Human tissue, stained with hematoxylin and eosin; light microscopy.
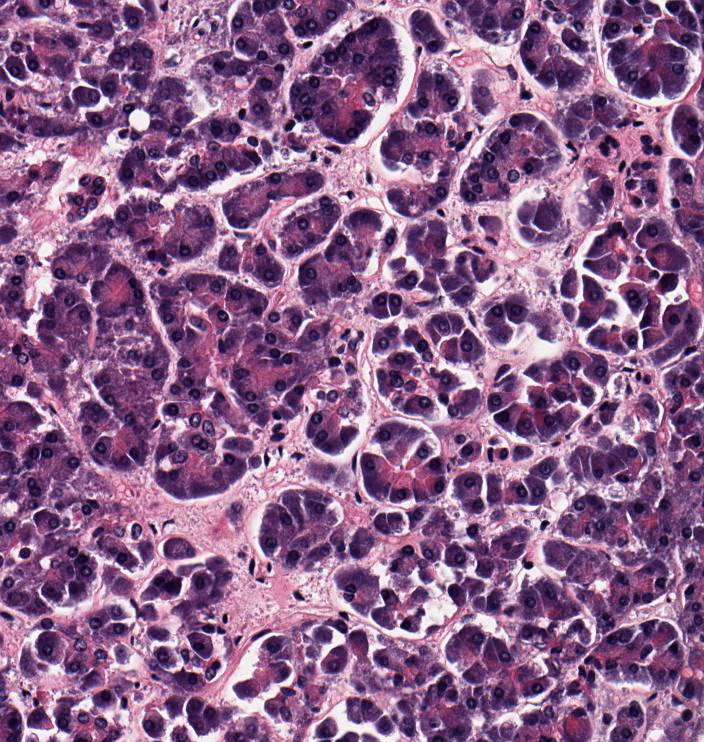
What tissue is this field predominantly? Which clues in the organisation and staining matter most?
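This is exocrine pancreas. Look at how the granular cytoplasm in each rounded nest of polygonal cells is purple toward the edge and pinker toward the centre.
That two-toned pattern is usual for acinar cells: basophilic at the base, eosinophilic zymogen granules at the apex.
In many nests the nuclei also sit toward the outer rim.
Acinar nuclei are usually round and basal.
Thin strands of stroma separate the nests, and the nuclei are fairly uniform in size.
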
